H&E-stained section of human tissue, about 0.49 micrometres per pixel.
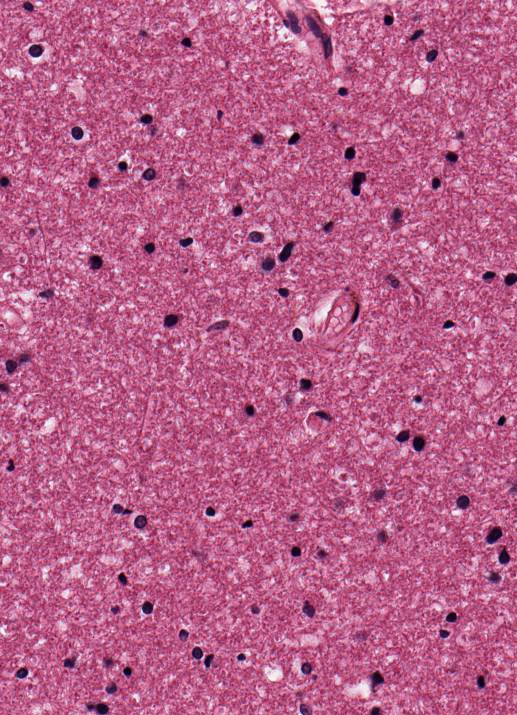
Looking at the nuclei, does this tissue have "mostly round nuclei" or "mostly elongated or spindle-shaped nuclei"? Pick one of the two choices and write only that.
Mostly round nuclei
